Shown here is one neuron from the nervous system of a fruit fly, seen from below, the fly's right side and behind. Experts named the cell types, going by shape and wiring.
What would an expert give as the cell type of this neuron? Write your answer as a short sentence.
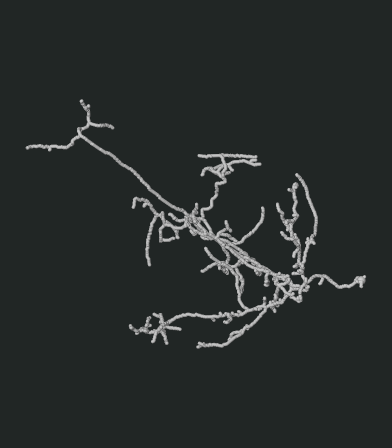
The cell type is vPR6.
